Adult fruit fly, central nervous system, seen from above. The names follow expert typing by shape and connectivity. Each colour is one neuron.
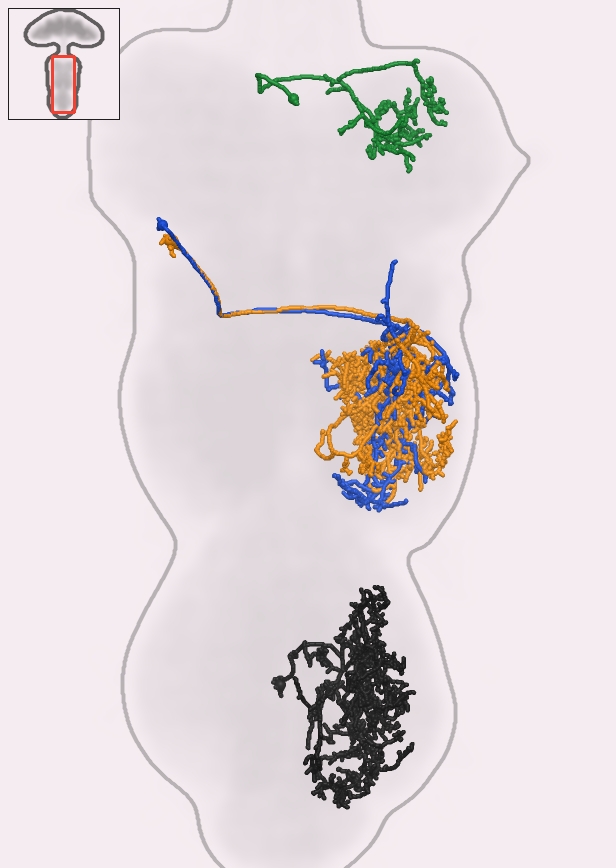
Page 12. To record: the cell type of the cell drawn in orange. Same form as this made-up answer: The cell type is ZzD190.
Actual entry: The cell type is IN01A012.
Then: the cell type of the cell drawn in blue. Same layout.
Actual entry: The cell type is IN01A056.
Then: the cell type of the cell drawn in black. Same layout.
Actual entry: The cell type is IN14A010.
